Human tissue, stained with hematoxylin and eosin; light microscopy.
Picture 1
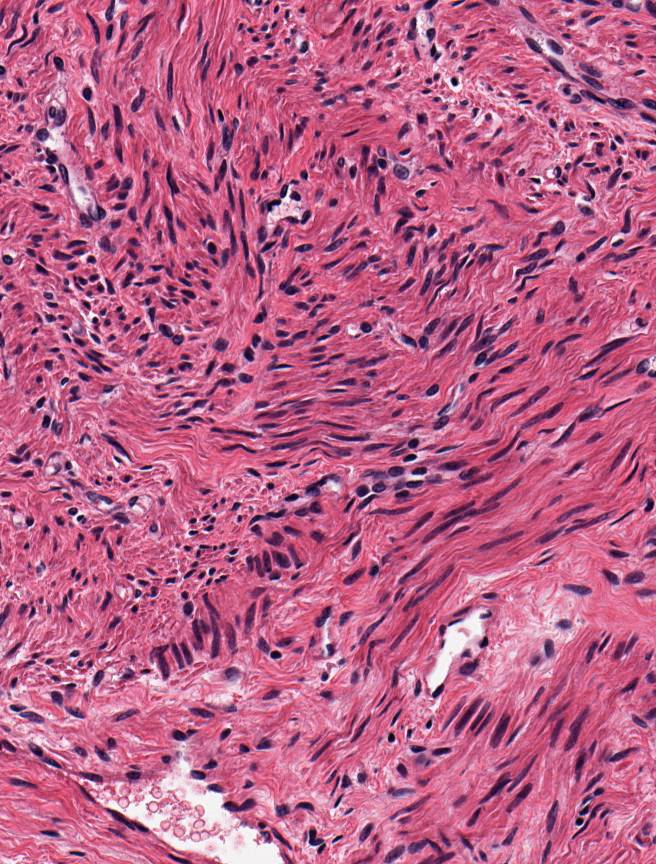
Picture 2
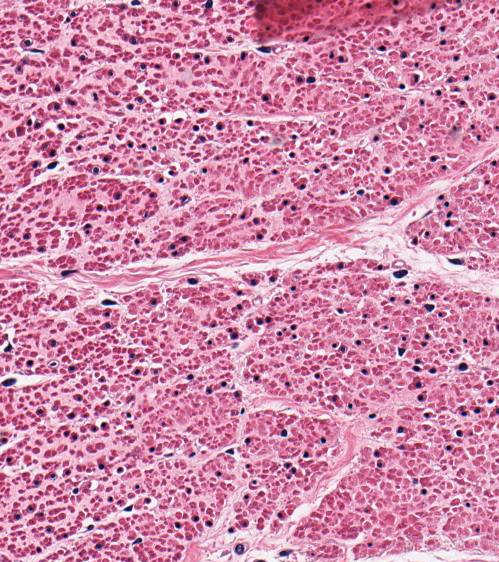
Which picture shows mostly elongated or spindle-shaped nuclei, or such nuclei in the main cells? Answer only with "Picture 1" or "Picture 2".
Picture 1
